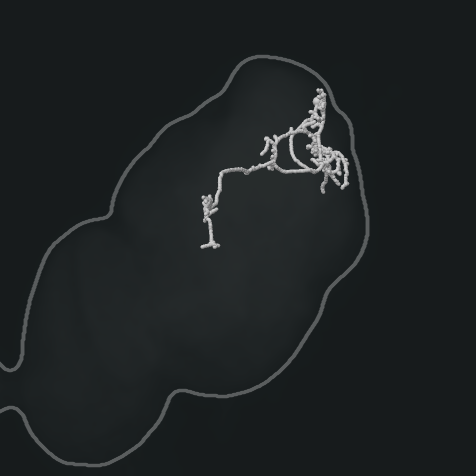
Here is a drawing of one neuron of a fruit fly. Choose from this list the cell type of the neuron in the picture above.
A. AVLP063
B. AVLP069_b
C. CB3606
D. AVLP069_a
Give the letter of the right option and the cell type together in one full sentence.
Option A lists AVLP063, and that is the cell type of the neuron.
